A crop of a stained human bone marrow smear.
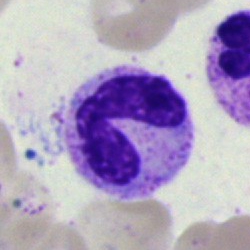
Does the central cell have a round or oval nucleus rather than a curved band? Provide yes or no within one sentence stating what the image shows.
No, a curved band without separate lobes, not a compact mass, makes up the nucleus.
